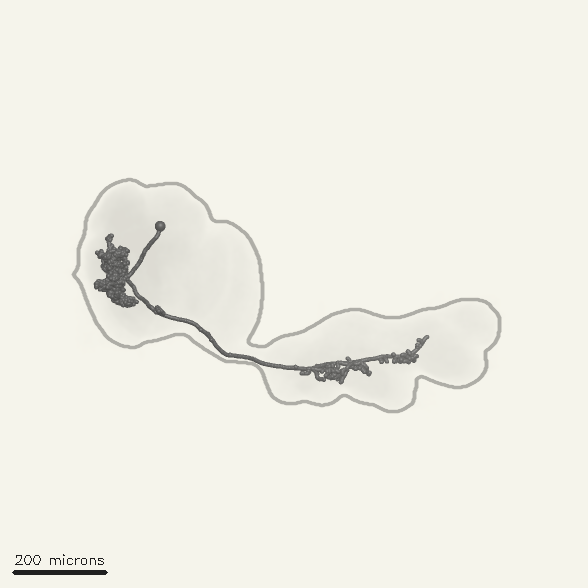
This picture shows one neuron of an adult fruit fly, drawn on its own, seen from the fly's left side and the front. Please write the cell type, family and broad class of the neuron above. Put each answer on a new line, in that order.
DNp55
DNp
descending neuron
